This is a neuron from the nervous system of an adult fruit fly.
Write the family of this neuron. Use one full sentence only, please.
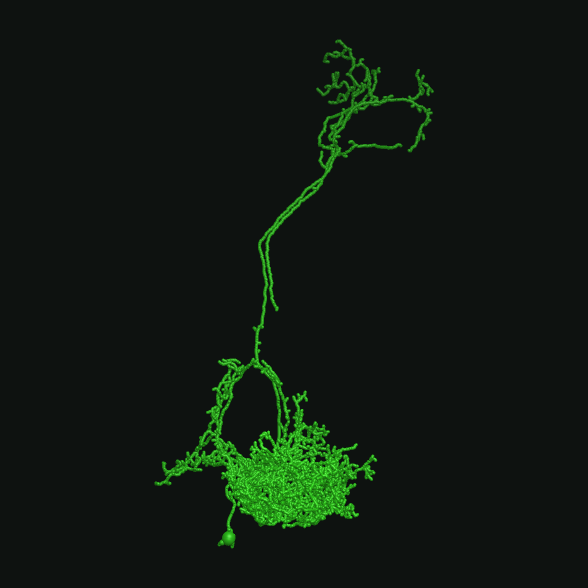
The neuron is a member of the hemilineage VLPl2_medial family.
